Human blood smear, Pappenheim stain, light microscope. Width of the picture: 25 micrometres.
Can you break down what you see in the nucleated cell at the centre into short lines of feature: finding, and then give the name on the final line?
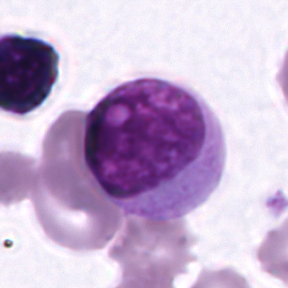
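Nucleus: off-centre, toward the upper left, I note.
Chromatin: mottled, darker clumps among paler patches.
Pale spot: one, round, upper left of the nucleus.
Cytoplasm: mostly a crescent on the lower right.
Name: plasma cell.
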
